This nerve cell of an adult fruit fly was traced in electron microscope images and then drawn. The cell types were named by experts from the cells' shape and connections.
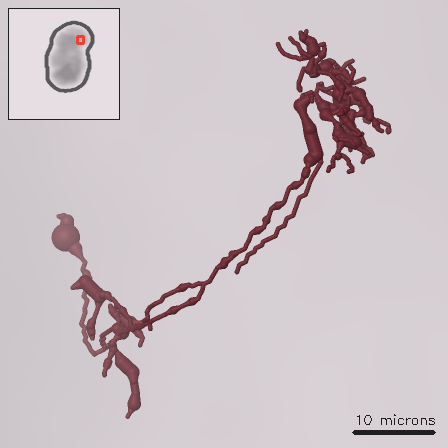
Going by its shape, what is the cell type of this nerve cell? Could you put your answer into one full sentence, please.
This nerve cell counts as a member of the cell type T4c.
